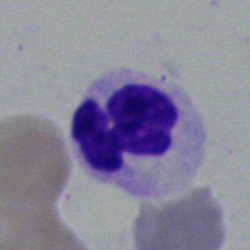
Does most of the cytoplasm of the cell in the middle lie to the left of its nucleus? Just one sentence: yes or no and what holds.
No, its nucleus is placed toward the left side of the cell.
